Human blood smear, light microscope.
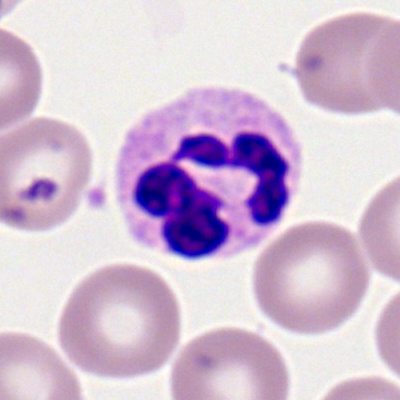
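Segmented neutrophil at the centre of a stained human blood smear. First, its outline is roughly round and smooth. Next, the nuclear lobes are arranged in a ring around a paler central area of cytoplasm, with no nucleoli visible. Last, the cytoplasm holds fine, faint lilac granules.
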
